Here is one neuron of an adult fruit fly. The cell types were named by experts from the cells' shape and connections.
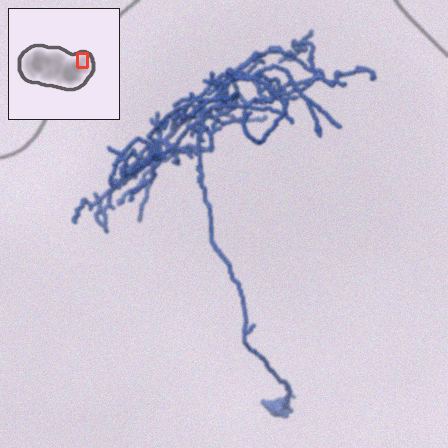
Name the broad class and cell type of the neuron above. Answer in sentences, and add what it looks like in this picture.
Its broad class is nerve-cord intrinsic neuron. The cell type is INXXX364. The picture shows dozens of branch ends. As drawn here it is taller than it is wide.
